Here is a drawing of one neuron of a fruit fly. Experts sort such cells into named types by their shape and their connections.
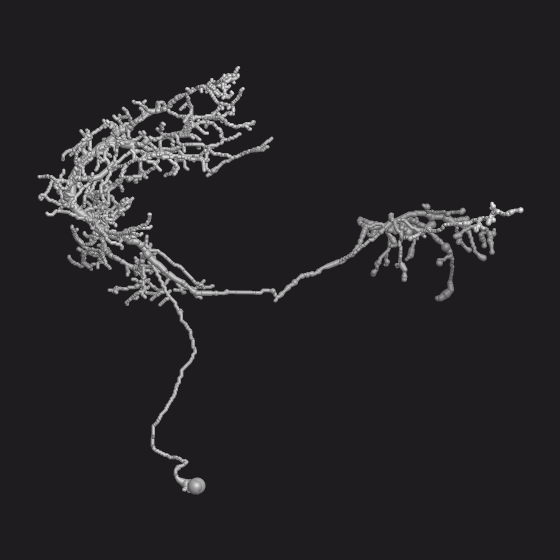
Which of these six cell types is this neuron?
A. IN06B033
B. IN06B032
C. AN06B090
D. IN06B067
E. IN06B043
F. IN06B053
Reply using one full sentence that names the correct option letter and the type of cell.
Named in option A, IN06B033 is the cell type of the neuron.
